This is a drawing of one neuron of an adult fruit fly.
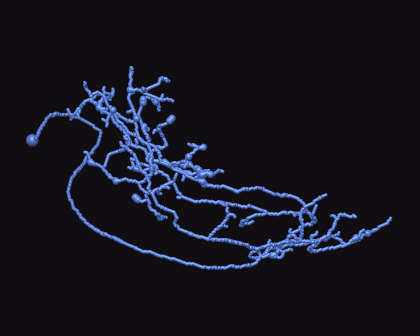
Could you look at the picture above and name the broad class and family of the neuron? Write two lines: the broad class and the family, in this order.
central-brain intrinsic neuron
hemilineage SLPav2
